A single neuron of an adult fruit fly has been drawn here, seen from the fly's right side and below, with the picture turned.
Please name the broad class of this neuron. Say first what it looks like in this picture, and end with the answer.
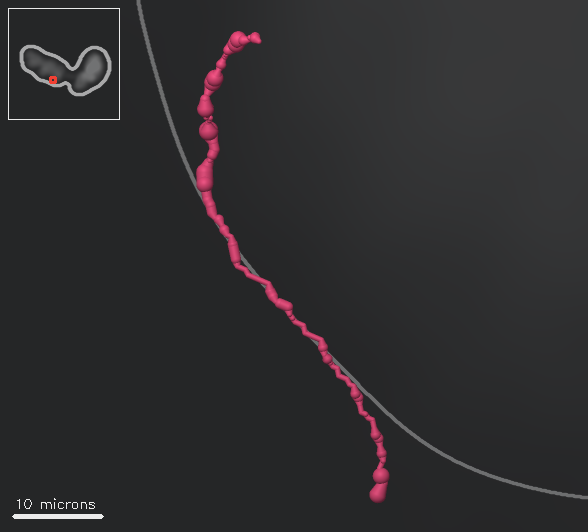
The drawing shows no cell body. By the scale bar it is about 55 microns tall in this view. It has a dozen or fewer branch ends. This is a sensory neuron entering the nerve cord.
